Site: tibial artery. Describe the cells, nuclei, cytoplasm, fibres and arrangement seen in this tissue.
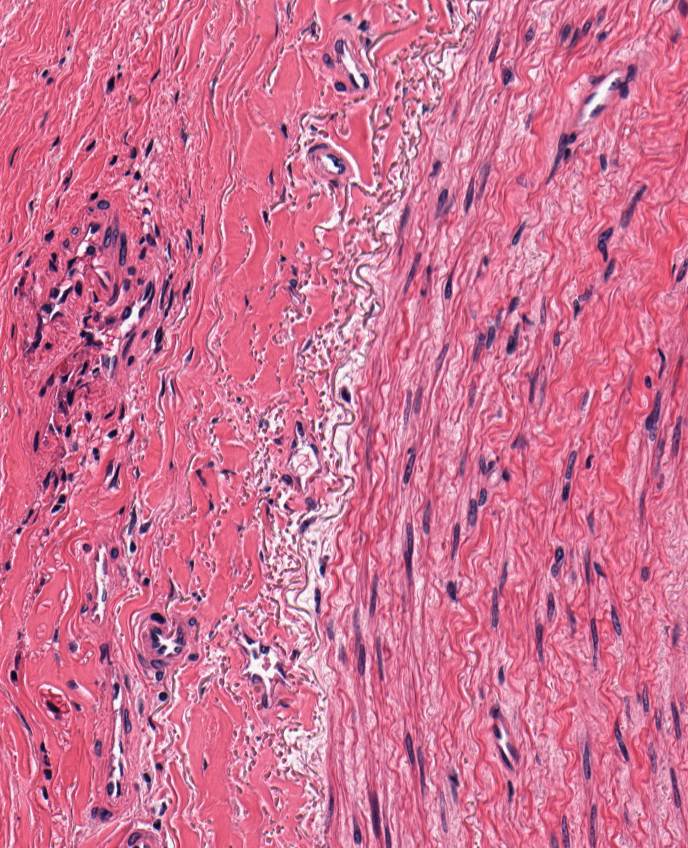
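Here the field splits in two: irregular collagen bundles on the left, parallel wavy pink fibres on the right running roughly top to bottom, and a pale loose band between them. Spindle-shaped nuclei there lie along the fibres. Small thin-walled vessels dot the left half.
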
